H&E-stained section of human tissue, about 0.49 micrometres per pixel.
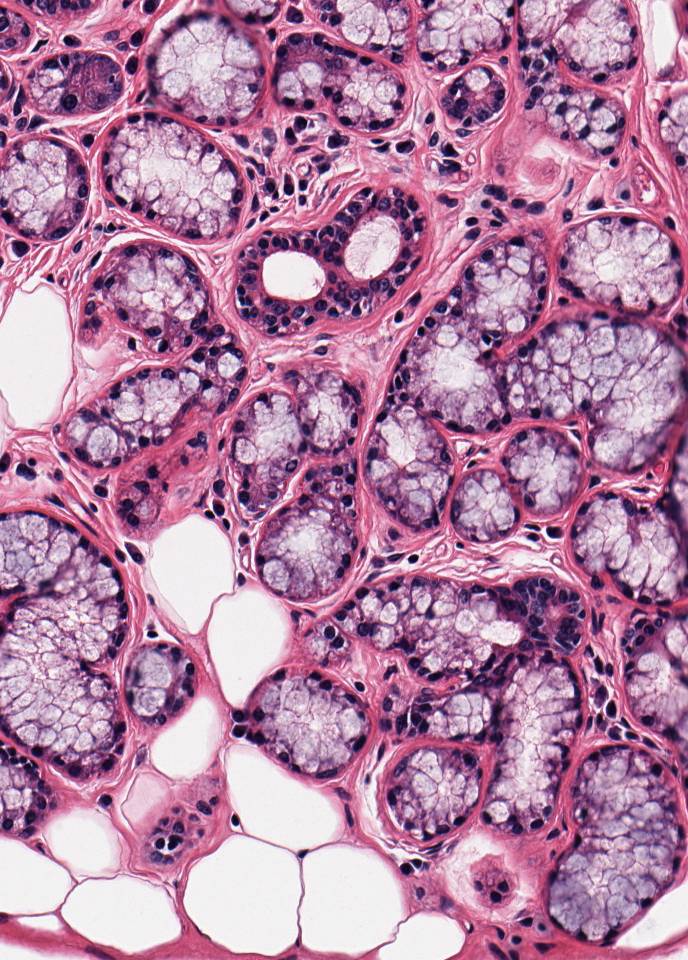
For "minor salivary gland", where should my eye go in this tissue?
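This minor salivary gland has closely packed rounded acini filling most of the field, separated by thin strands of pink connective tissue.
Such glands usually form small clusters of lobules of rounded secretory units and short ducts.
The acinar cells are mucous, with pale, foamy, grey-violet cytoplasm and small, dark nuclei flattened against the acinar base.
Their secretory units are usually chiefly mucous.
Near the top centre, a duct with two open lumens has a lining of cells with pink cytoplasm and round nuclei.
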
